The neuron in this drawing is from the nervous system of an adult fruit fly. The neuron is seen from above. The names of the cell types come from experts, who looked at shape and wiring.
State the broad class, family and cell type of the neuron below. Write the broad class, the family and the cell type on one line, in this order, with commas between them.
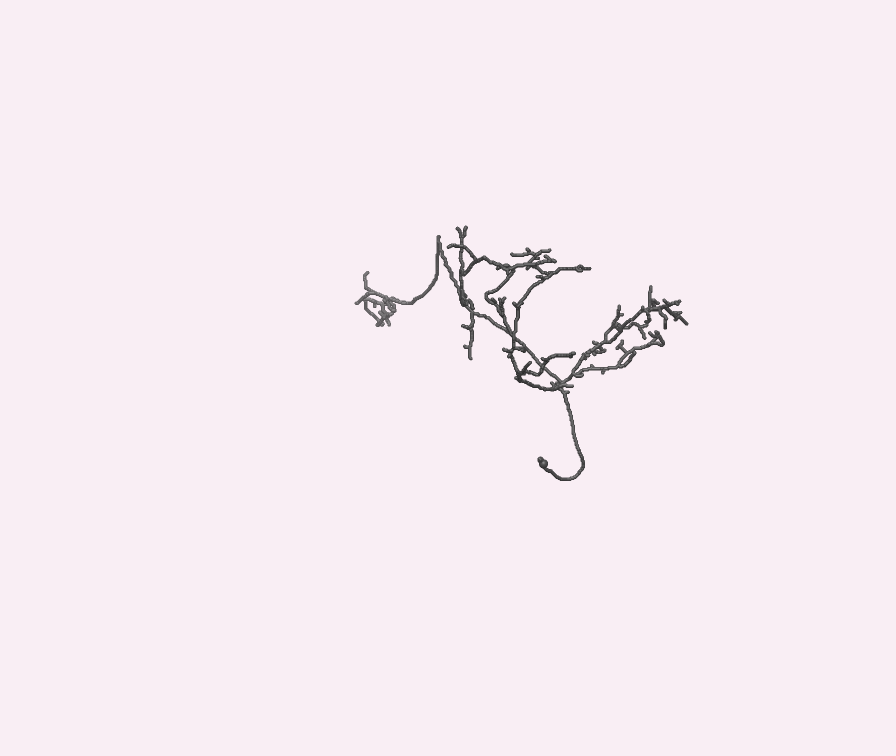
central-brain intrinsic neuron, hemilineage SMPpv1, SMP721m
